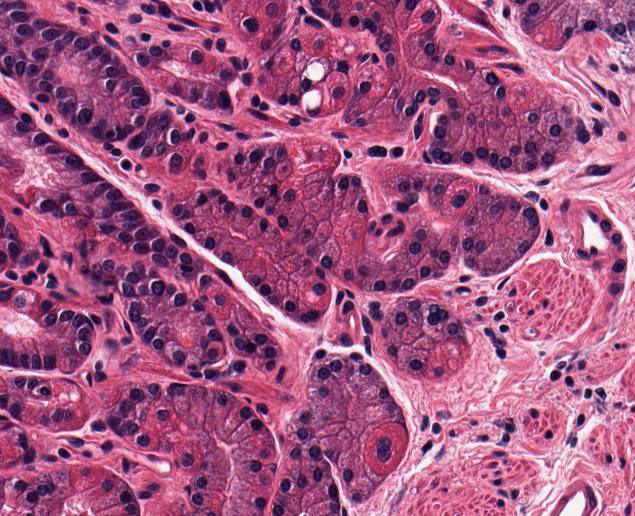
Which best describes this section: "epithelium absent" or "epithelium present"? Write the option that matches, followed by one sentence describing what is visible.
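Epithelium present. Closely packed glands fill most of the field, separated only by thin strands of stroma.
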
